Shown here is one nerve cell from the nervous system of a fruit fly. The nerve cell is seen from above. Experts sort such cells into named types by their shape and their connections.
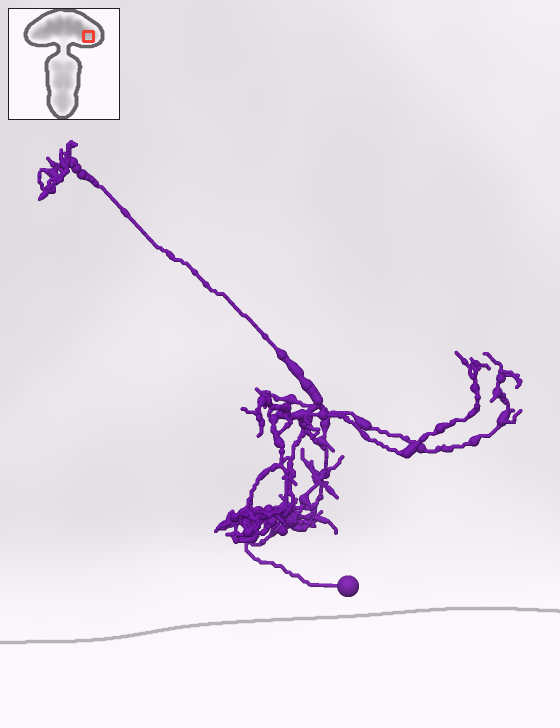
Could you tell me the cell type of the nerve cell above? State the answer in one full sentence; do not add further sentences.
This nerve cell is typed as Y12.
